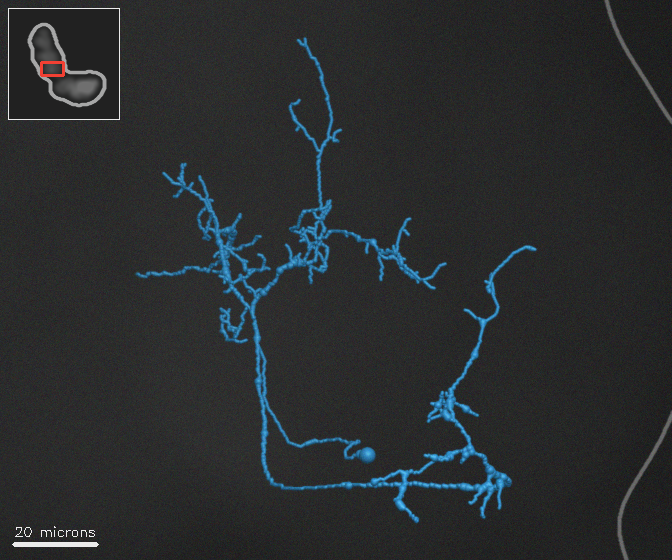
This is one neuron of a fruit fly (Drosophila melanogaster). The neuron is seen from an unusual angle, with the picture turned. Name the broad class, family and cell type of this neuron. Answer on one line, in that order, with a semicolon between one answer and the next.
nerve-cord intrinsic neuron; hemilineage 01A; IN01A080_c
